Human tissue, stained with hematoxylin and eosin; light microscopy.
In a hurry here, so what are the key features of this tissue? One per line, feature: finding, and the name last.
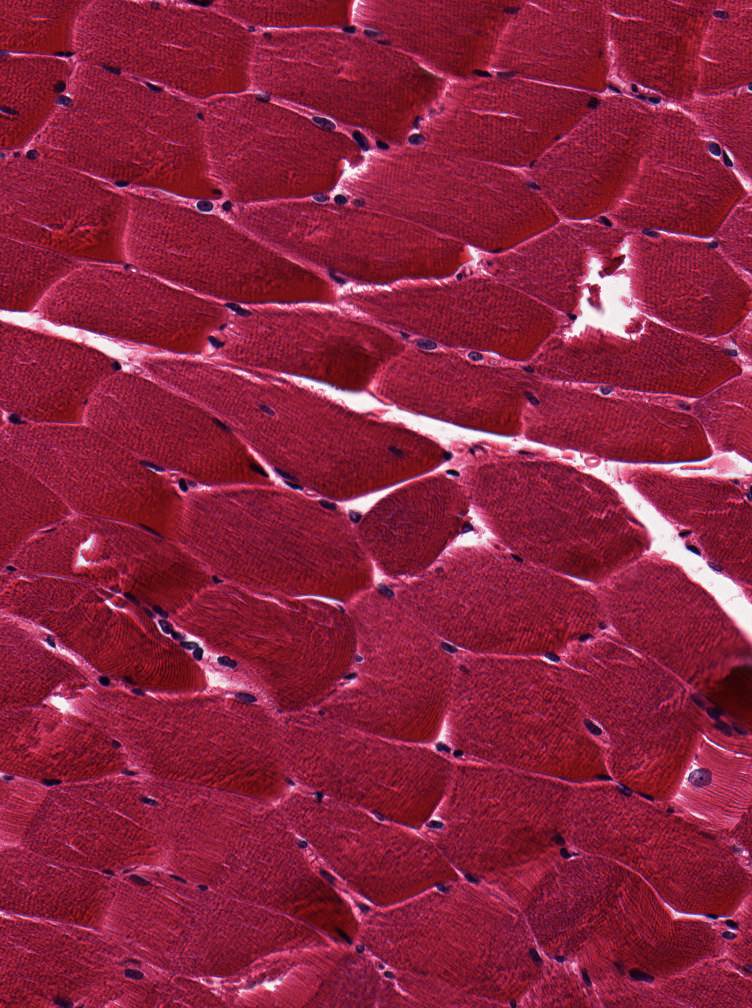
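Nuclear position: at the edges of the muscle fibres, not their centres
Nuclei: small, dark-staining, oval to flattened
Cytoplasm: deep, even red with eosin
Fat cells: none anywhere in the field
Tissue: skeletal muscle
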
